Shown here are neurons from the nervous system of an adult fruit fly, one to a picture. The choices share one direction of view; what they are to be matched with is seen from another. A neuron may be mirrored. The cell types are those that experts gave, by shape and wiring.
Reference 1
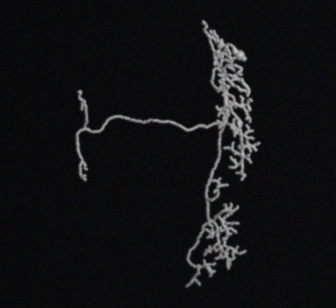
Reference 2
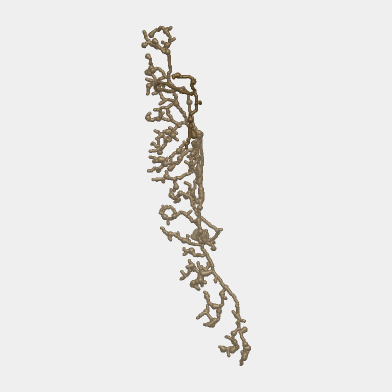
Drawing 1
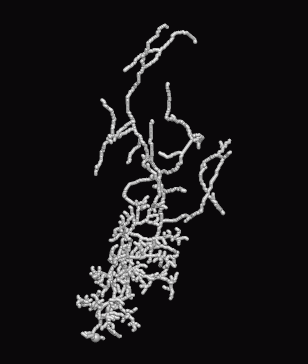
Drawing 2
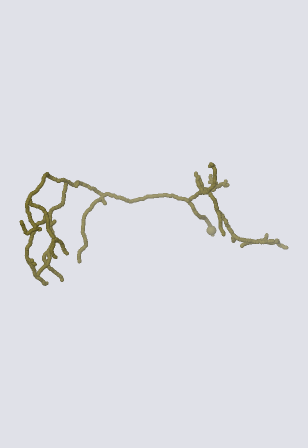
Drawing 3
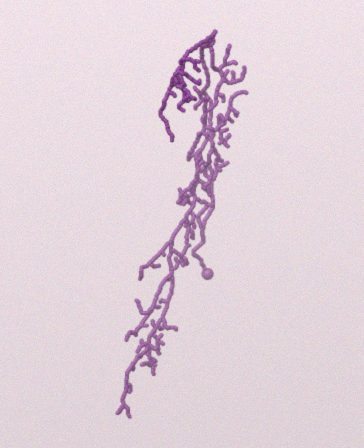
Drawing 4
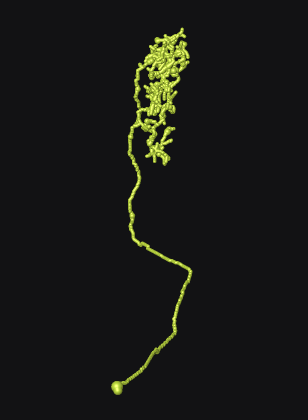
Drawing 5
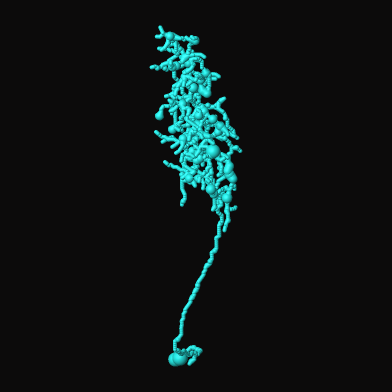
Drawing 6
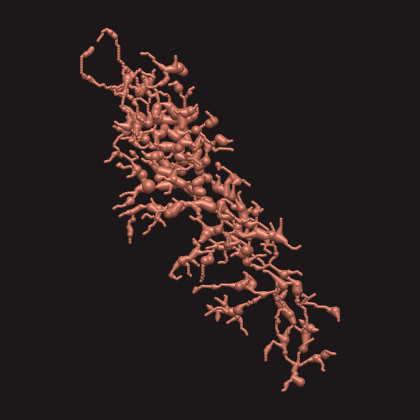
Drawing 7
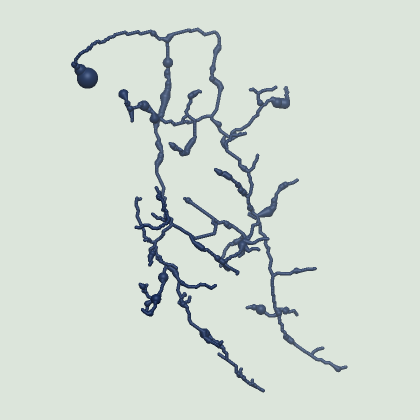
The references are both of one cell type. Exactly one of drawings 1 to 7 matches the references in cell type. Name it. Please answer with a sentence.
Drawing 3 shows a neuron of the same cell type.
